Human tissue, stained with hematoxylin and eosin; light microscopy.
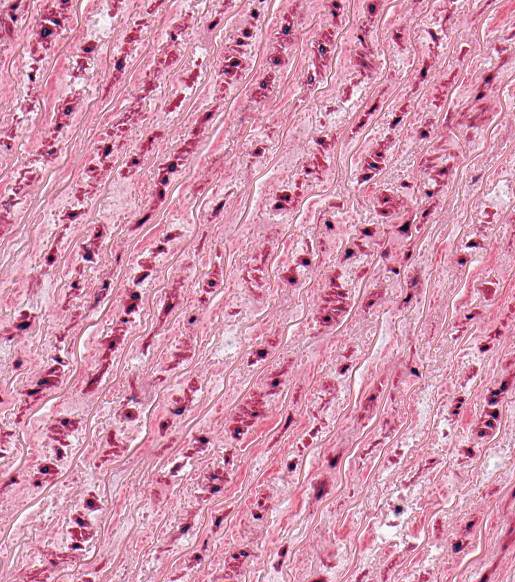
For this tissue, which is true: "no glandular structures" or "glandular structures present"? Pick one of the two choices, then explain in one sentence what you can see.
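No glandular structures. No epithelium or glands are present anywhere in the field.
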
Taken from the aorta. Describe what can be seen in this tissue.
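Field entirely wavy pink fibrous strands, parallel, lower left to upper right. Nuclei dark purple, mostly elongated to oval, long axes along strands. Nuclear spread fairly even; no crowding in any one part. Strands and cytoplasm around nuclei pink throughout.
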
